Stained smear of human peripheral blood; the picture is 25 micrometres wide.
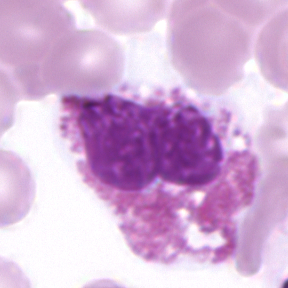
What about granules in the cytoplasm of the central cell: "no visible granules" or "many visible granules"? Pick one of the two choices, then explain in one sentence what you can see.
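Many visible granules. The cytoplasm is packed with pinkish-red granules.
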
